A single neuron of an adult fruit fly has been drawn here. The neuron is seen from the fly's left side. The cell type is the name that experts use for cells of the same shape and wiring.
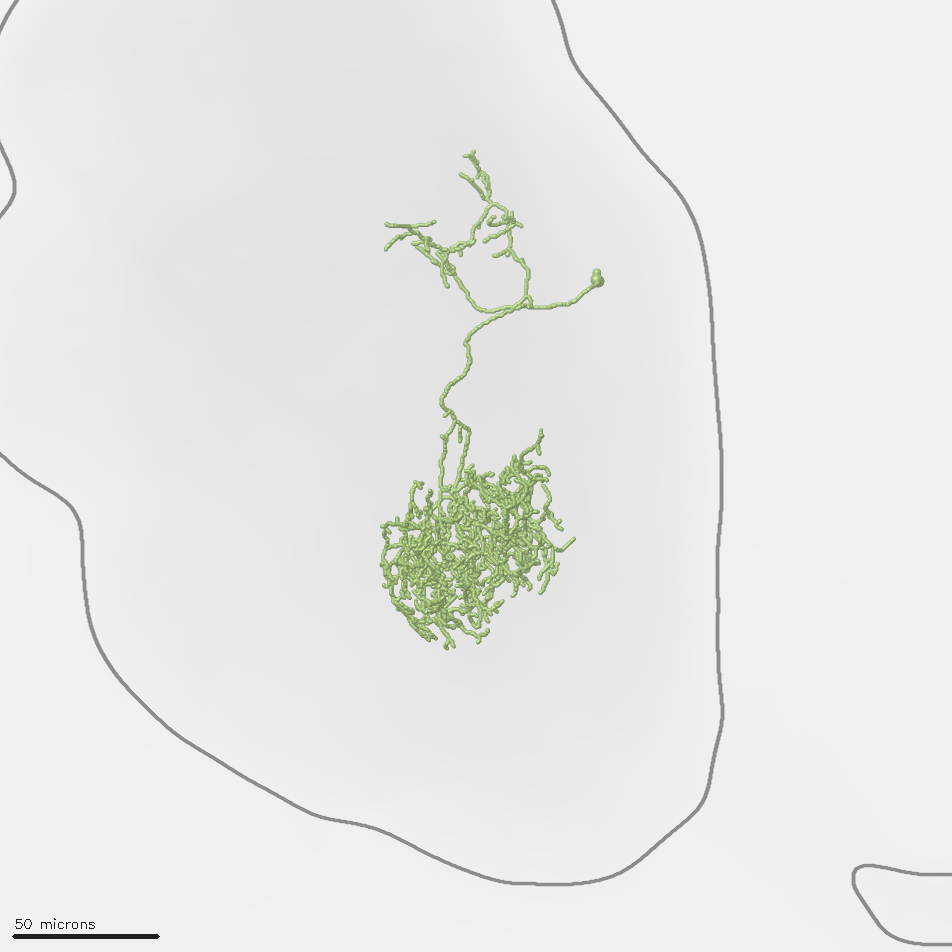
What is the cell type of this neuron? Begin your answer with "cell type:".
cell type: LoVP99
